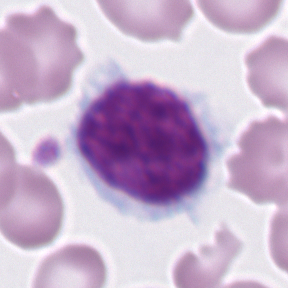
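Hairy cell in a stained smear of peripheral blood. Fine, ragged, hair-like projections extend from the cell margin. The nucleus occupies most of the cell, its chromatin clumped into darker purple patches, and a scant pale-blue rim of cytoplasm surrounds it.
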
